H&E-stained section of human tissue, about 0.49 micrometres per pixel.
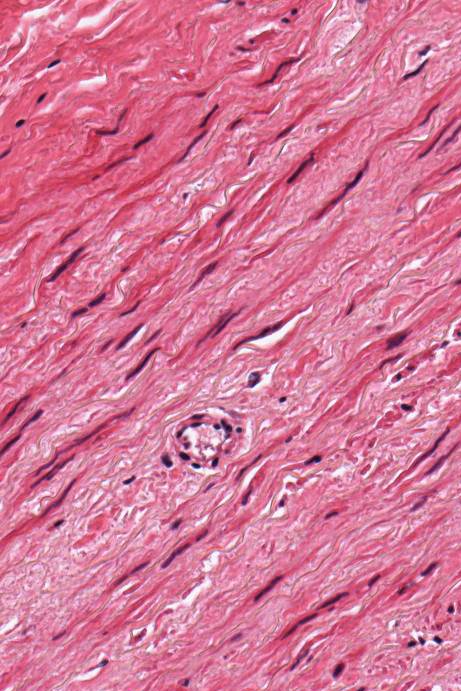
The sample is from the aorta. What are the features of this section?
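Across the whole field, wavy pink collagen bundles run in parallel from lower left to upper right. Between them lie sparse, dark, slender nuclei, elongated and fibre-aligned; collagen far outweighs cells. Upper-left collagen is denser and deeper pink than the paler, more fibrillar lower half.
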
